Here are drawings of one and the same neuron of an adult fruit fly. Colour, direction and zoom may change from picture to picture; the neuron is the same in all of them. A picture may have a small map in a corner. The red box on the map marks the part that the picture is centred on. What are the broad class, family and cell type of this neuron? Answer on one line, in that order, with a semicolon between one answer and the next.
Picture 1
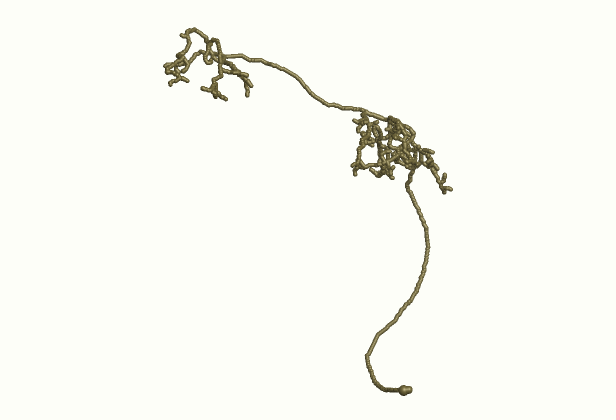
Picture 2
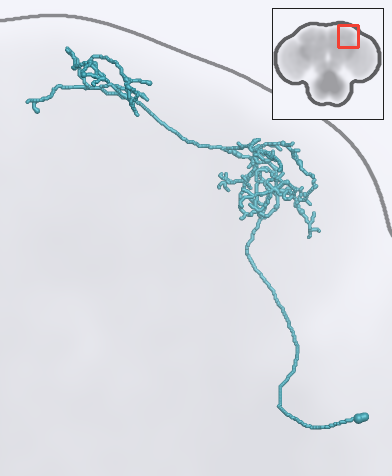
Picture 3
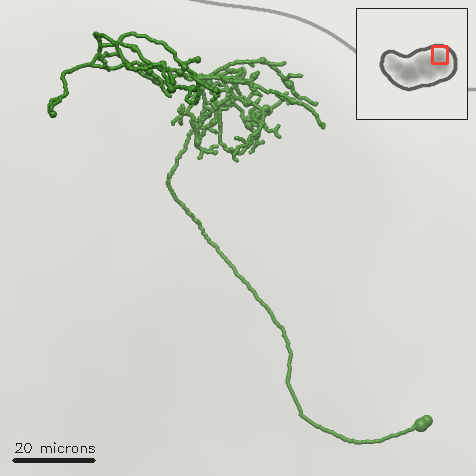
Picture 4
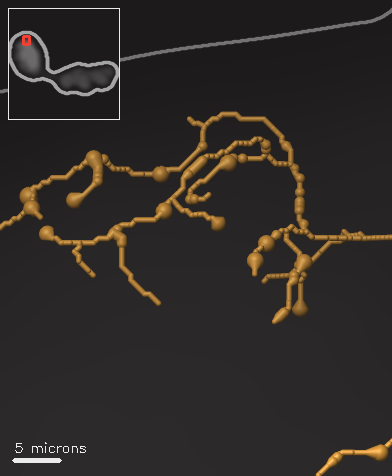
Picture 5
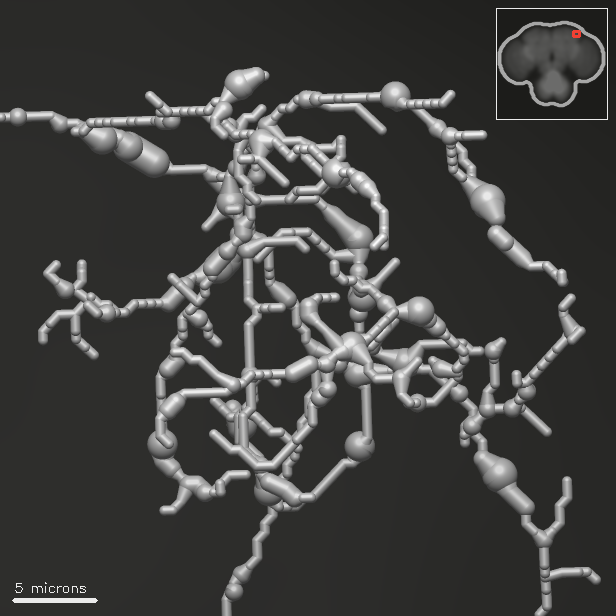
central-brain intrinsic neuron; hemilineage SLPpl3; CB2292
